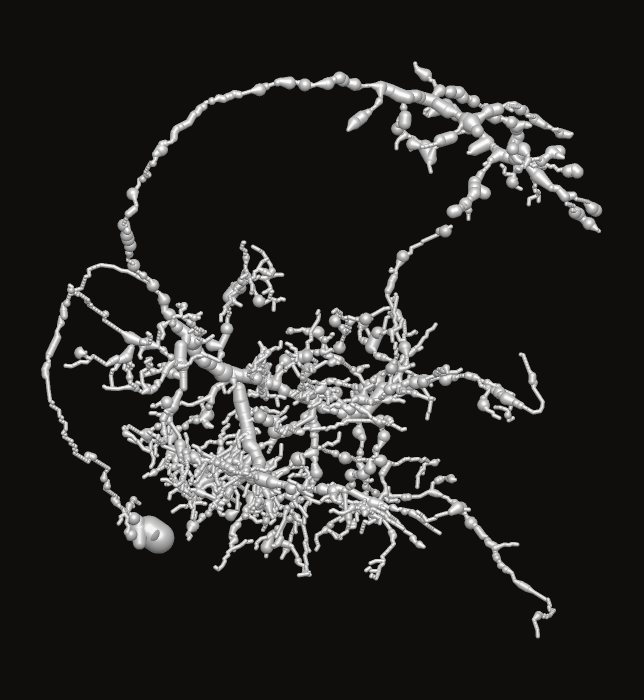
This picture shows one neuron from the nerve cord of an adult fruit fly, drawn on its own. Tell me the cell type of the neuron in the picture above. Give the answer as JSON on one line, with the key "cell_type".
{"cell_type": "IN16B033"}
